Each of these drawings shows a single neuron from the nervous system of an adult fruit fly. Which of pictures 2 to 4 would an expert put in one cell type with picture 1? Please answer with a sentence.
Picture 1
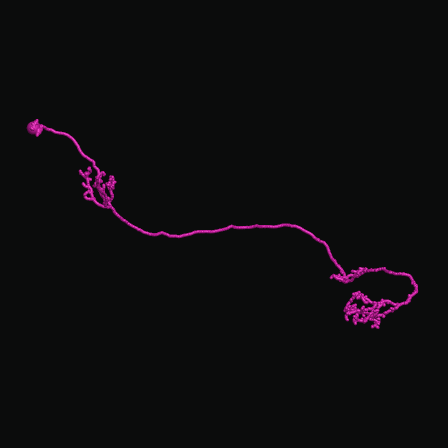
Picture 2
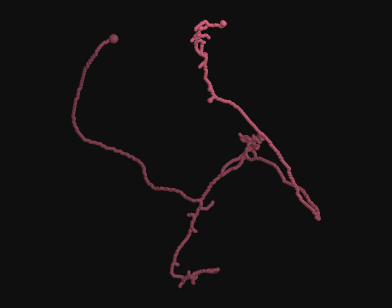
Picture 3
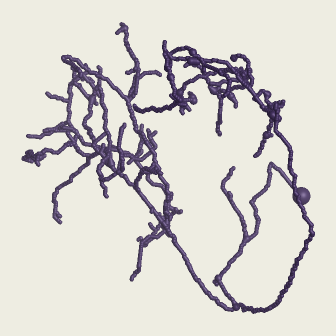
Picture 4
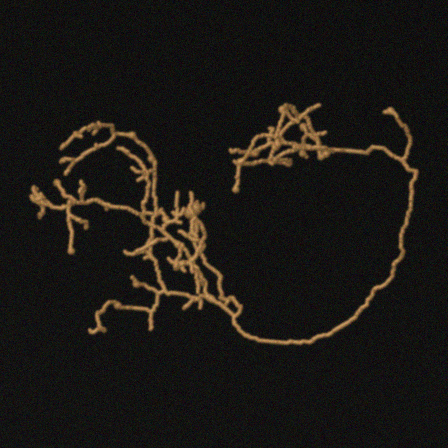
None of them is of the same cell type.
